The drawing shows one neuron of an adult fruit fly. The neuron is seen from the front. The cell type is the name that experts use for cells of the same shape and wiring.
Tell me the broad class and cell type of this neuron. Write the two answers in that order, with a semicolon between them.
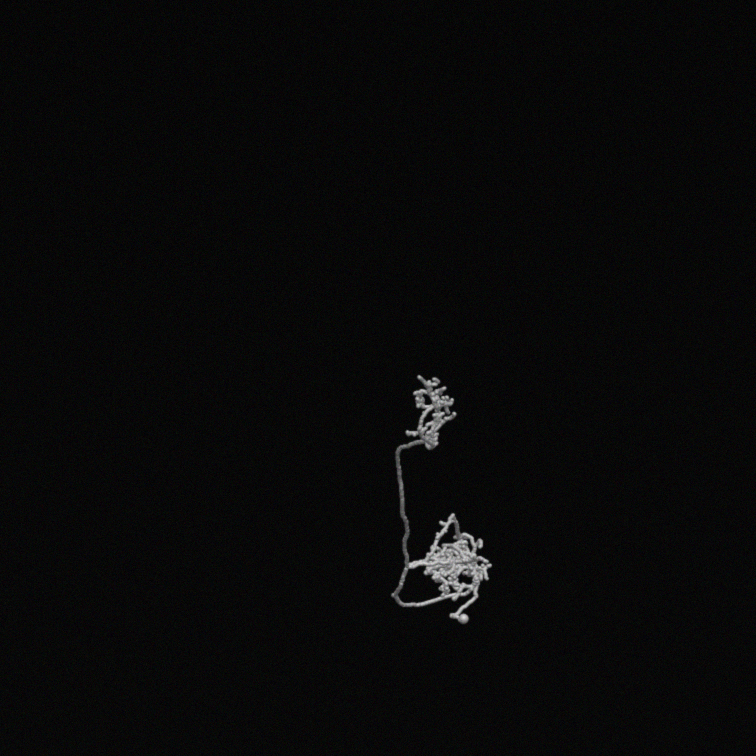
ascending neuron; ANXXX255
